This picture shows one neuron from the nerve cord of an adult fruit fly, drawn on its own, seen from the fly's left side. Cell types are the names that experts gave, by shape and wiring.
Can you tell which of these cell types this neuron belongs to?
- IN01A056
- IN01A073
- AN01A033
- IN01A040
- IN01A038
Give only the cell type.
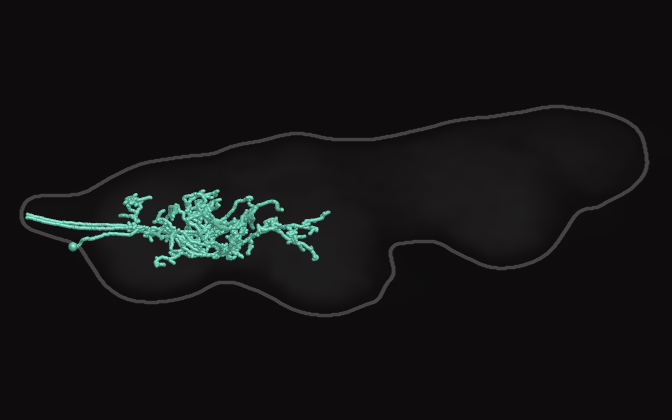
AN01A033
